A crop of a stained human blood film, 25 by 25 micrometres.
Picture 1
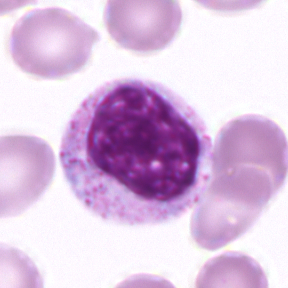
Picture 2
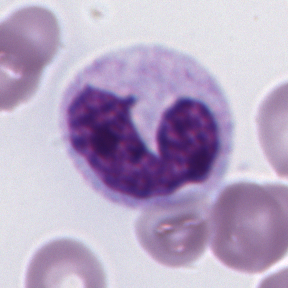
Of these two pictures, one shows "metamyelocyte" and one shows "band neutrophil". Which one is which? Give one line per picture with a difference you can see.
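In picture 1 we see a metamyelocyte: The nucleus is a single oval mass without lobes.
In picture 2 we see a band neutrophil: The nucleus is bent into a horseshoe with the notch opening upward.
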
